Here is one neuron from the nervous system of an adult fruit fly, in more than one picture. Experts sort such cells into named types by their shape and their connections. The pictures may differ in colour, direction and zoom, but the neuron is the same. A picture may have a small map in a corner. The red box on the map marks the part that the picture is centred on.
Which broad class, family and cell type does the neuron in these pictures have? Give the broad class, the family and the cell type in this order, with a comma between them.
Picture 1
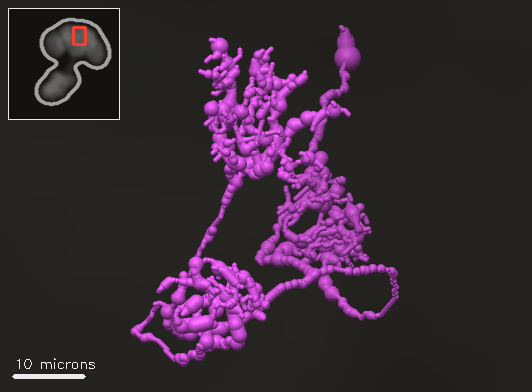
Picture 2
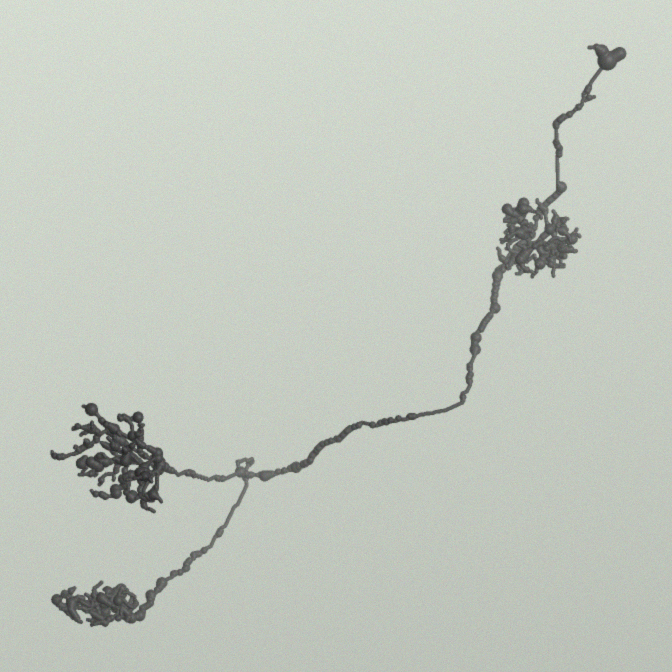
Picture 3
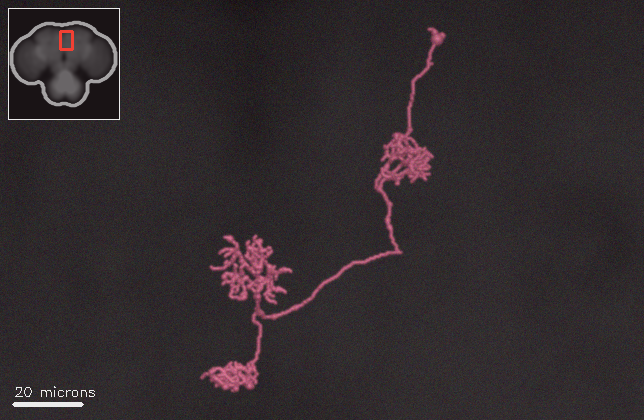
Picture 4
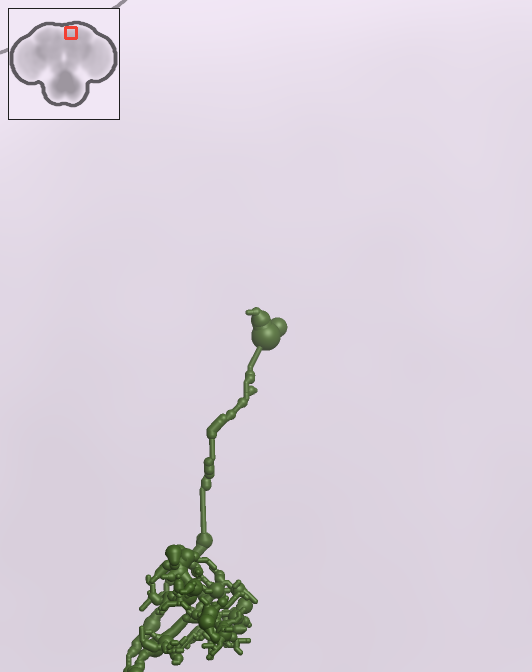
central-brain intrinsic neuron, class CX, PEN_a(PEN1)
